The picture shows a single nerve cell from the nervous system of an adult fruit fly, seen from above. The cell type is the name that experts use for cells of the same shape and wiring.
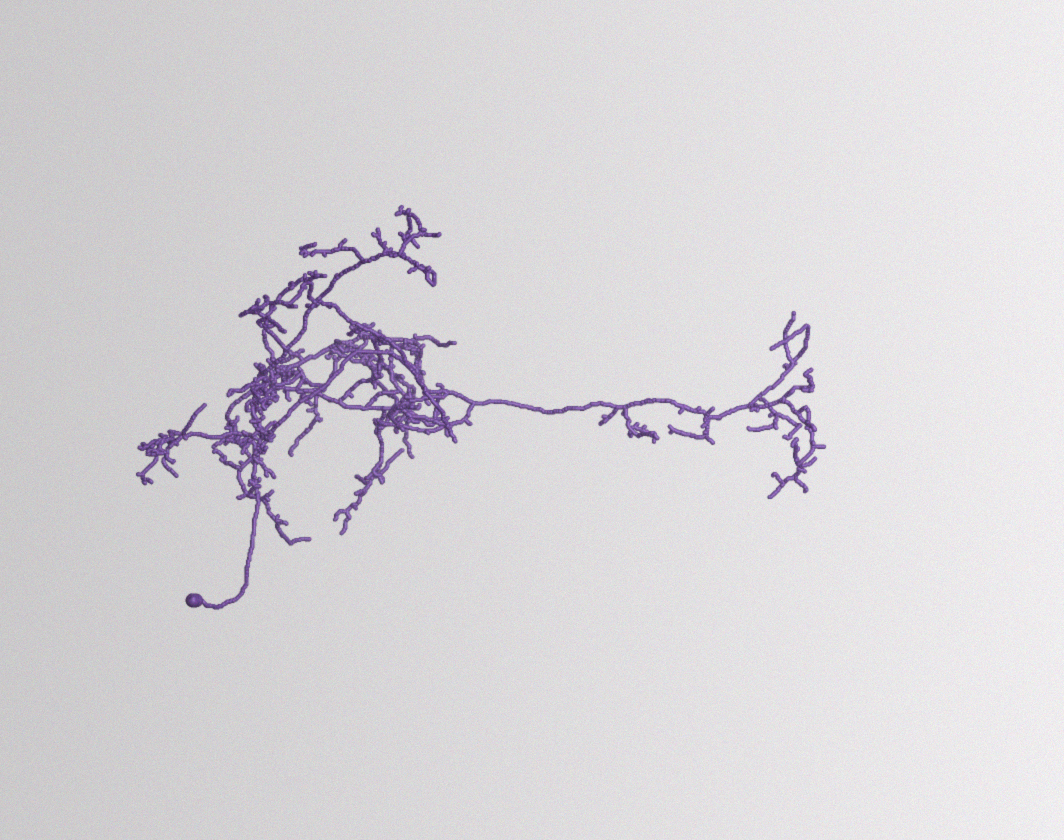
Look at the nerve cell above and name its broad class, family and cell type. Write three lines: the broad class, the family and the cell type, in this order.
central-brain intrinsic neuron
hemilineage DL1_ventral
PVLP211m_c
